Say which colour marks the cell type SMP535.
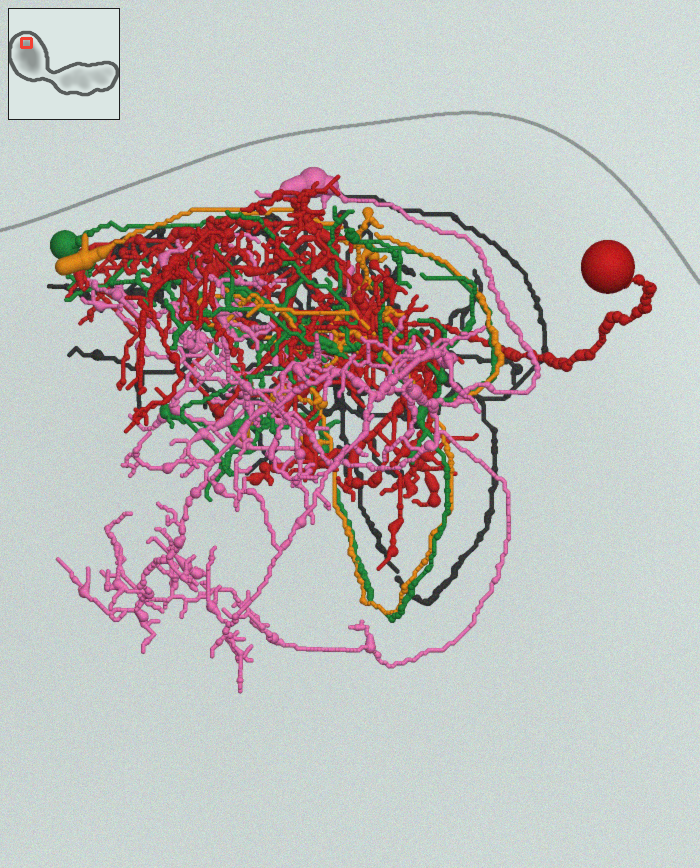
red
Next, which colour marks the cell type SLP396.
pink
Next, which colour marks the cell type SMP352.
orange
